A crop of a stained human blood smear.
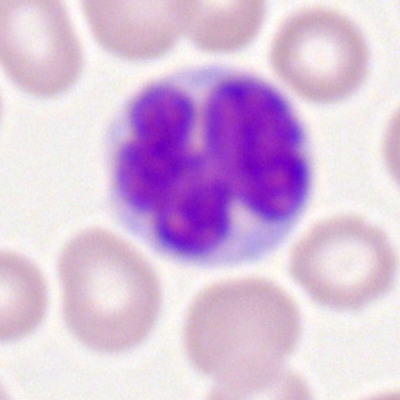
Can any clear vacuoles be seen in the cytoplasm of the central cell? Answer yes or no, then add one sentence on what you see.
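No. No vacuoles are seen in the cytoplasm.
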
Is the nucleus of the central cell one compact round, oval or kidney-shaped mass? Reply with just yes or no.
No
